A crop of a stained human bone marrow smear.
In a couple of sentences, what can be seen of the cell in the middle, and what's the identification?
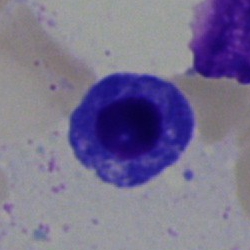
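This cell has a roughly round outline, though the margin is a little bumpy and irregular. Its nucleus stains very dark and dense, almost evenly throughout. The cytoplasm is a deep blue, and I can't make out any distinct granules in it. So I'd call this a plasma cell.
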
